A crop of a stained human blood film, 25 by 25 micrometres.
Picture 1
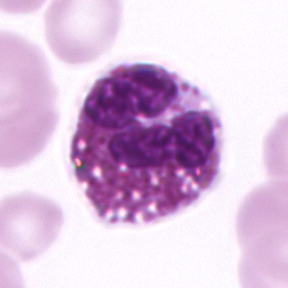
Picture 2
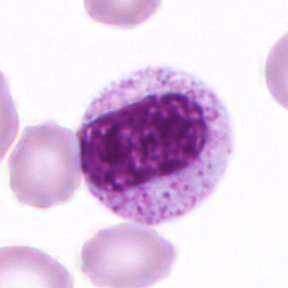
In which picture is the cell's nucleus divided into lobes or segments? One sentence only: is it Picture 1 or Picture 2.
For the cell in Picture 1, the nucleus is divided into lobes.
